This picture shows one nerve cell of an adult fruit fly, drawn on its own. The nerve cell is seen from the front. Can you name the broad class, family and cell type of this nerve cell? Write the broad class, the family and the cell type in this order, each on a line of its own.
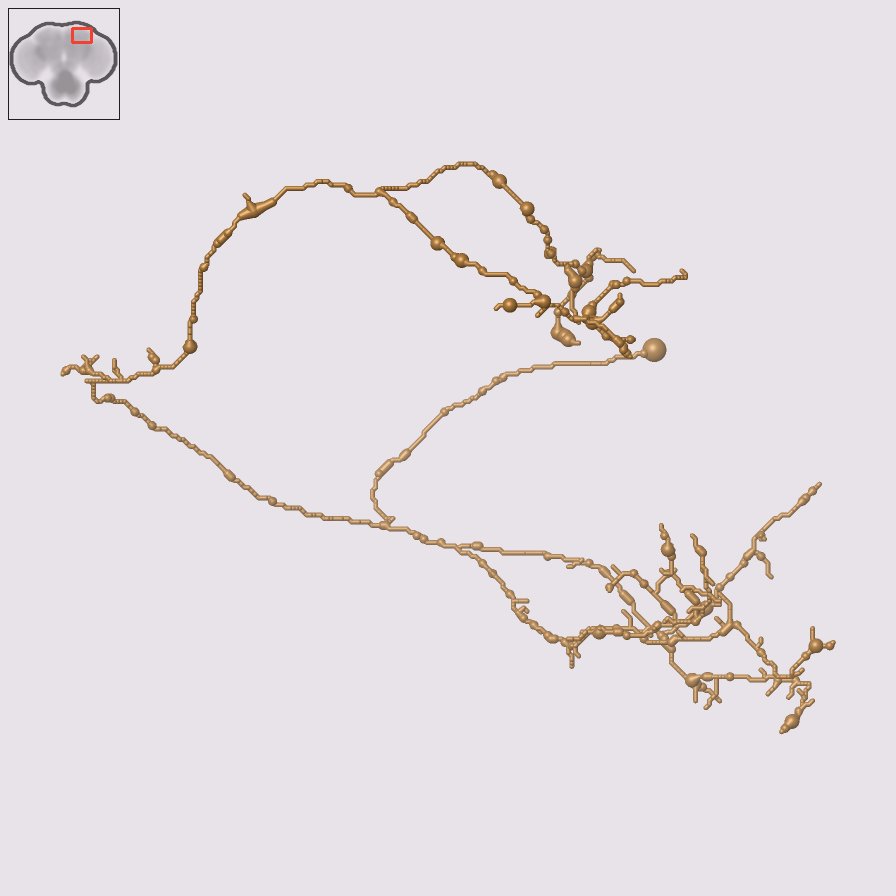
central-brain intrinsic neuron
hemilineage DL1_dorsal
LHPV5b2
